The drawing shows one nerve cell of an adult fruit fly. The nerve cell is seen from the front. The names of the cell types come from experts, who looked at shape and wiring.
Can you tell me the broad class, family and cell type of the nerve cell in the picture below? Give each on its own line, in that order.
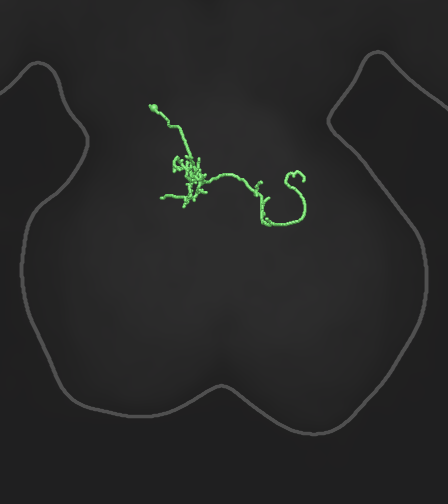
nerve-cord intrinsic neuron
hemilineage 07B
IN07B102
